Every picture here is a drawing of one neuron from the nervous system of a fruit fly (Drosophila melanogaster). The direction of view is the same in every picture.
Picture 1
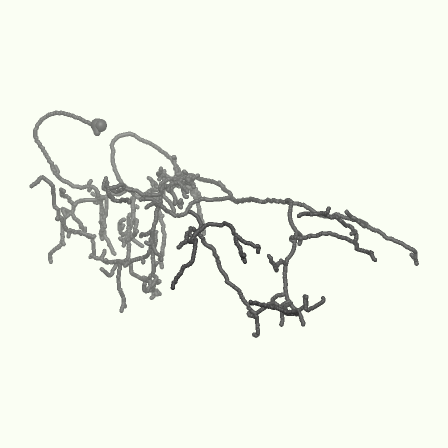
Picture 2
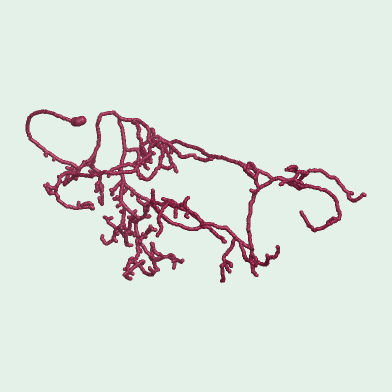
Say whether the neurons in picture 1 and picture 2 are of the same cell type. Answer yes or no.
yes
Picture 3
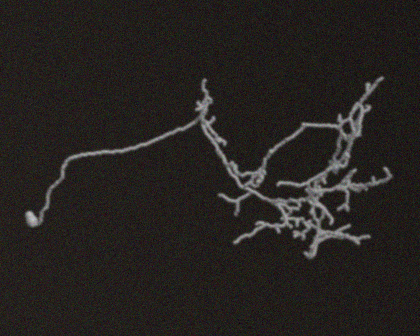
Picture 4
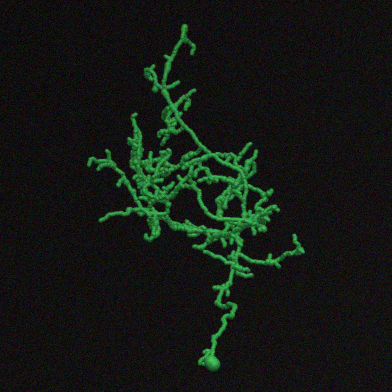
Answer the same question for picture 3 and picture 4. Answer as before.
no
